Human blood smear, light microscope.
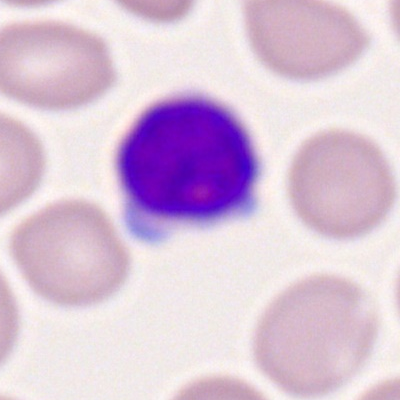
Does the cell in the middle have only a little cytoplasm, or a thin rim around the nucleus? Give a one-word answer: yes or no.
Yes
